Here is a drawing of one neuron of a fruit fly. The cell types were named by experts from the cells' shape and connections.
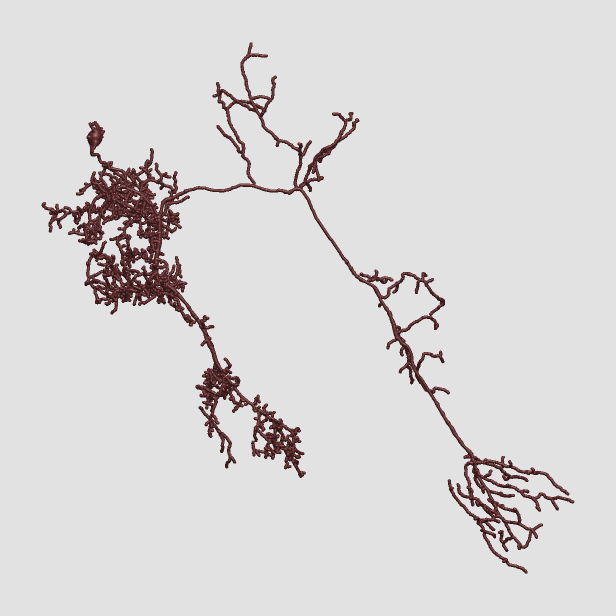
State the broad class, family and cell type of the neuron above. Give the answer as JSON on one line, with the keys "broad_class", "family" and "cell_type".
{"broad_class": "nerve-cord intrinsic neuron", "family": "hemilineage 08B", "cell_type": "IN08B001"}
